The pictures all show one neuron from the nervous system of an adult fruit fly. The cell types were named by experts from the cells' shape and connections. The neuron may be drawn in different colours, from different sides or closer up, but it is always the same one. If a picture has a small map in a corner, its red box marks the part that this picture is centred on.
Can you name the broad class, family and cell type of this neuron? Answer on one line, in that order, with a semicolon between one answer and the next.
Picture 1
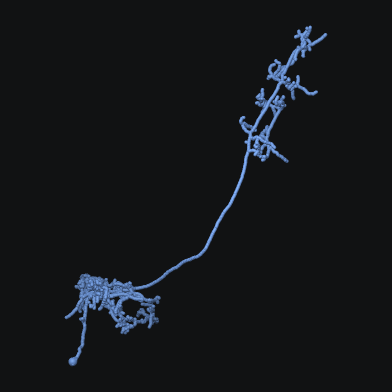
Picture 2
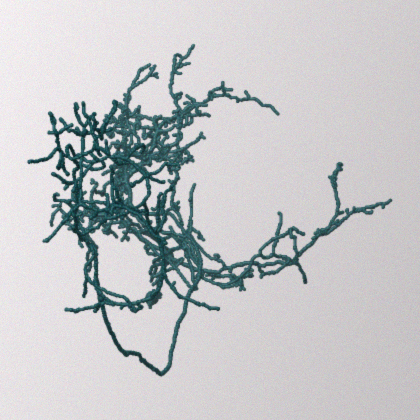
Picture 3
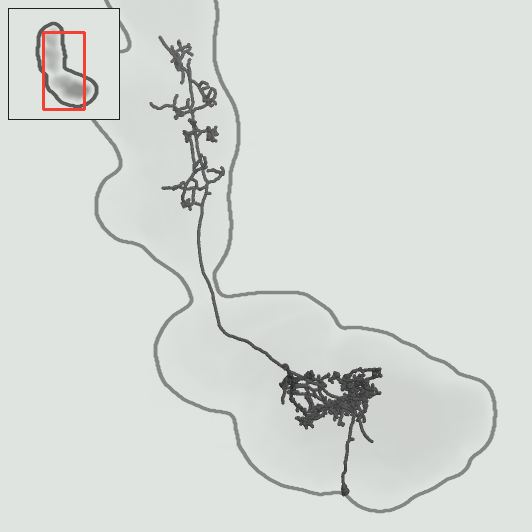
descending neuron; DNbe; DNbe005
